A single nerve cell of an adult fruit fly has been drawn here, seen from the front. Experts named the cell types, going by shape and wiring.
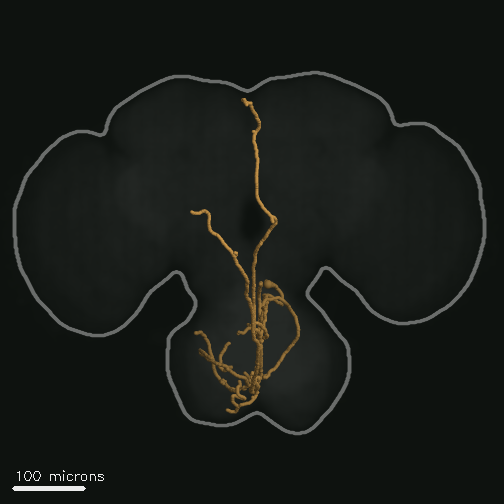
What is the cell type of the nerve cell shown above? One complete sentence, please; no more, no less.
Under the cell type AN09A005 falls this nerve cell.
